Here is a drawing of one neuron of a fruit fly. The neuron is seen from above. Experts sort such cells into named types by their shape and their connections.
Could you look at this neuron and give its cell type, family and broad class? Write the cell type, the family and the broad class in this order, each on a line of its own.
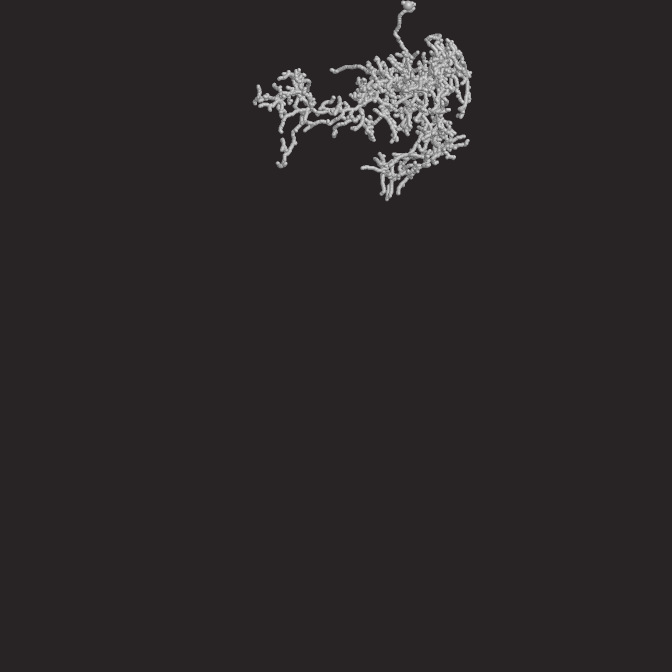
IN08A008
hemilineage 08A
nerve-cord intrinsic neuron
